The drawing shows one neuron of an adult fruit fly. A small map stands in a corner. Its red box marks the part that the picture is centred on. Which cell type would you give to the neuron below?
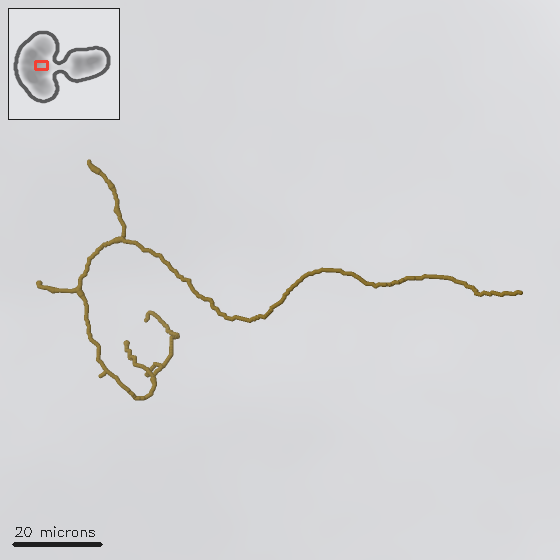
dorsal_tpGRN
